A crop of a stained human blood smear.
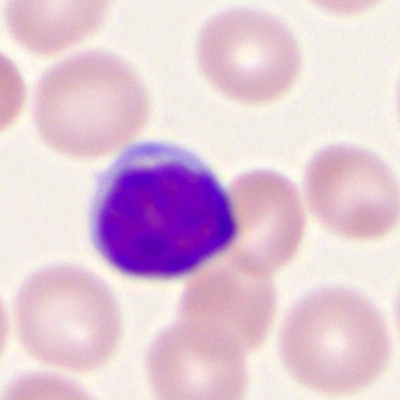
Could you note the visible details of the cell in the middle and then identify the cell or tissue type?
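Roughly round outline. One unlobed nucleus, filling almost all of the cell. Chromatin dense, dark purple. Cell: lymphocyte.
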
